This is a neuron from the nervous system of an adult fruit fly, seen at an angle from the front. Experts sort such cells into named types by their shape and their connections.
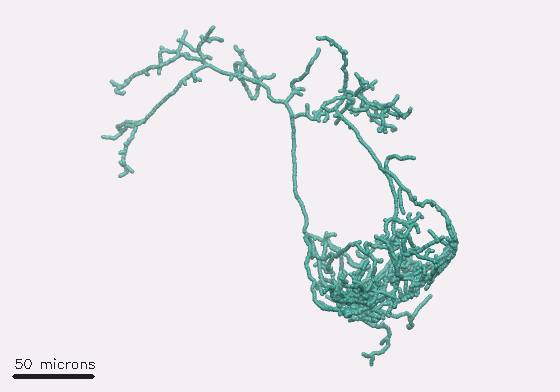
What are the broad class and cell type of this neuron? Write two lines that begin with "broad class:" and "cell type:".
broad class: central-brain intrinsic neuron
cell type: SAD072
